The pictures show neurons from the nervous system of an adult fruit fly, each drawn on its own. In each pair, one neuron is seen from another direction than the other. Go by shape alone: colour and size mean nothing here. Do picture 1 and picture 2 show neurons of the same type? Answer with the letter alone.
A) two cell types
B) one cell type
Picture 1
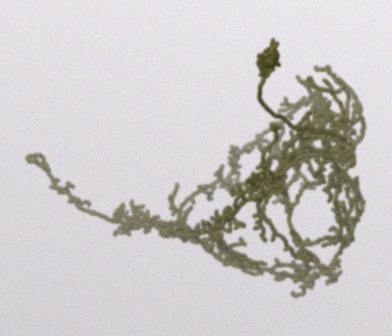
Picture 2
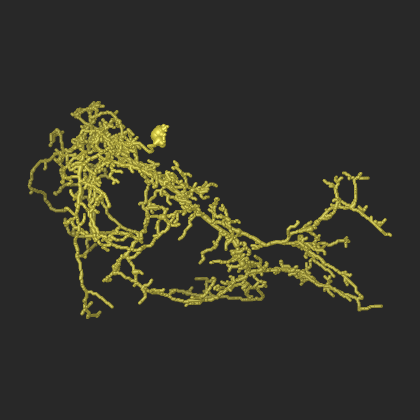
B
